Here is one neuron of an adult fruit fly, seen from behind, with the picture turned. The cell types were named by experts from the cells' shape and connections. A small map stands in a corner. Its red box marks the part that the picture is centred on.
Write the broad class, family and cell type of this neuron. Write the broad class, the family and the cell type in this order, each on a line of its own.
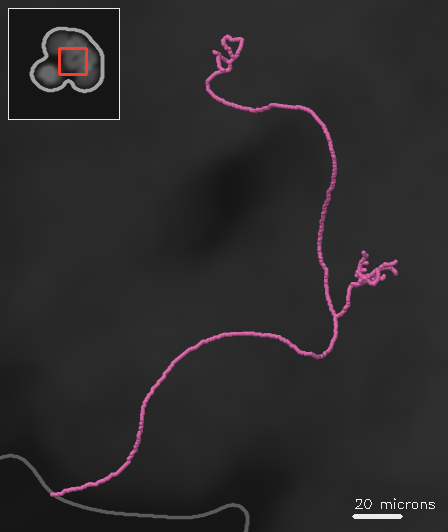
sensory neuron entering the brain
class olfactory
ORN_VC1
